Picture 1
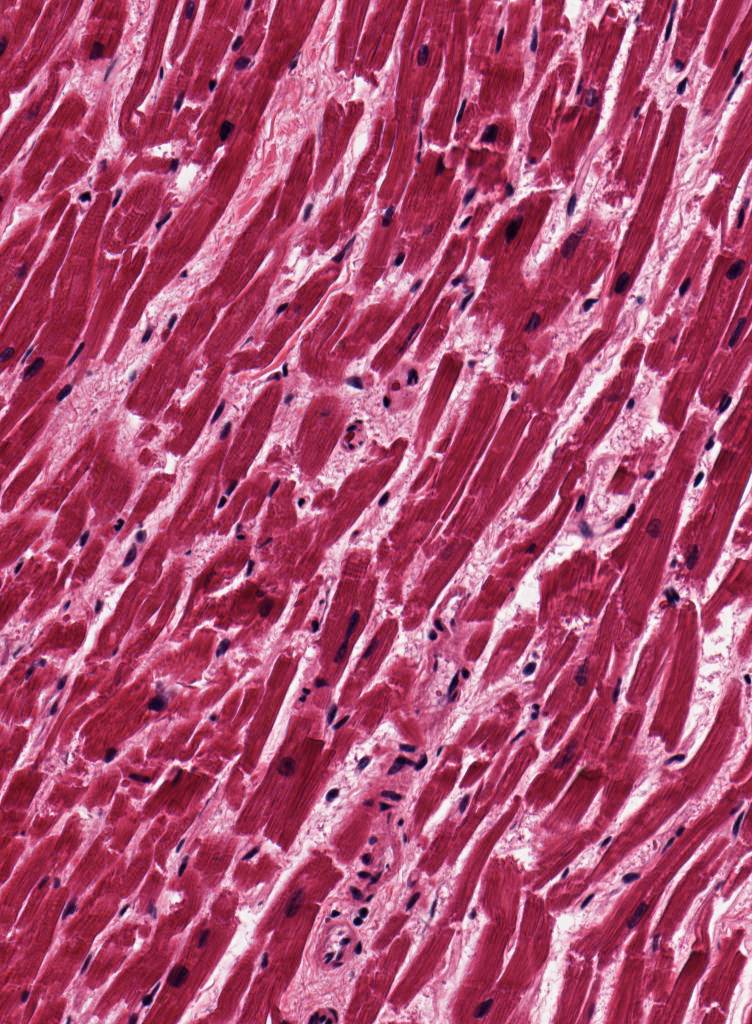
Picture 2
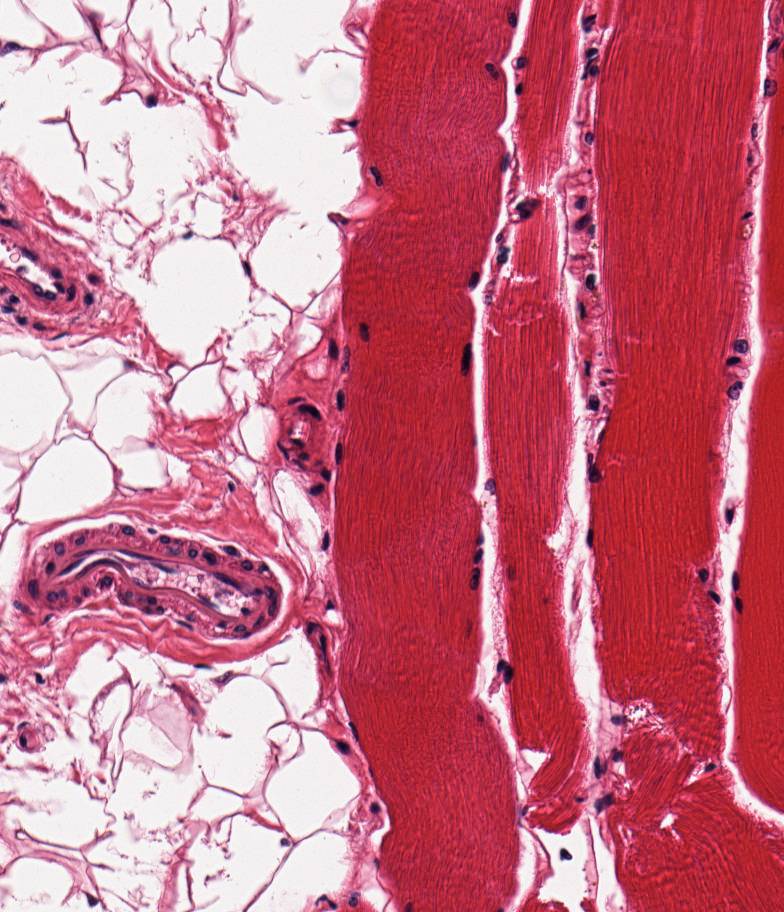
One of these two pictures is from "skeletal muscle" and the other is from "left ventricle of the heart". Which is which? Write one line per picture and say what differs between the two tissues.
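Picture 1 is from the left ventricle of the heart. The muscle fibres have oval nuclei that lie centrally within the fibre.
Picture 2 is from the skeletal muscle. The muscle fibre nuclei are flattened and lie at the edges of the fibres.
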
